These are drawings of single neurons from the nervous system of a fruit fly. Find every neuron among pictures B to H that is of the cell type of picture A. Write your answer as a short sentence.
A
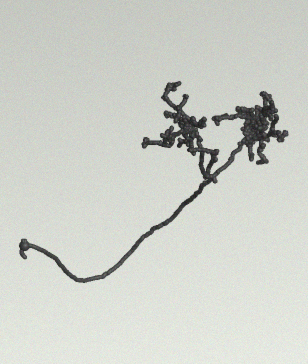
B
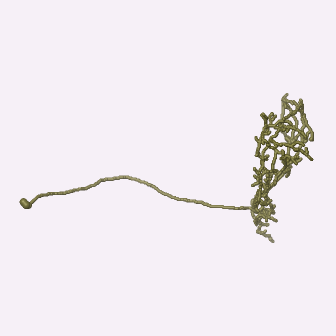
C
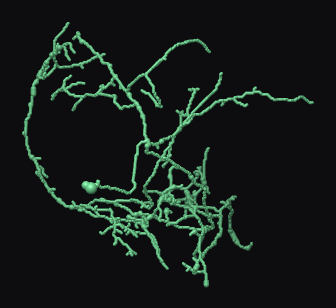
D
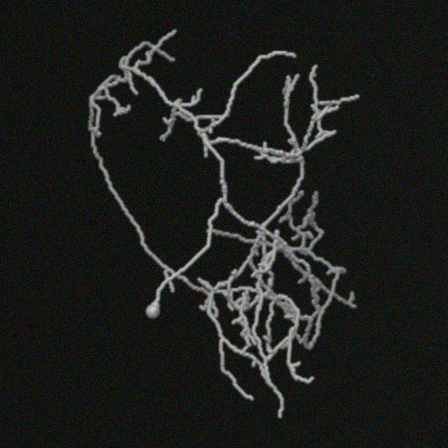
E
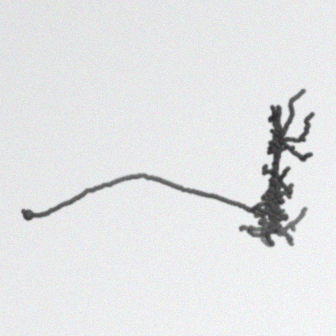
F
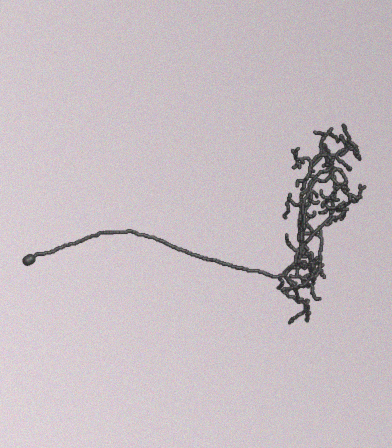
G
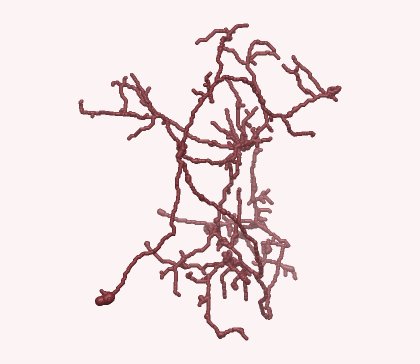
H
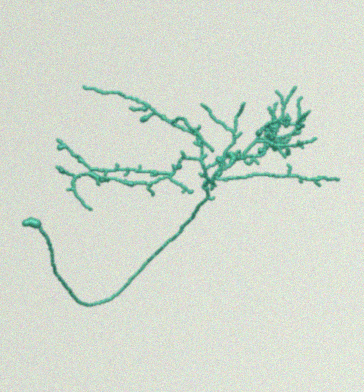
Picture H is of the same cell type.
